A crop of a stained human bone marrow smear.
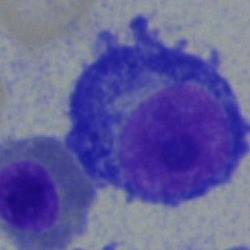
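Plasma cell in the middle of the field. Notice the small knob-like projections, mostly along its upper edge. The cytoplasm is a deep, dark blue. The nucleus lies off-centre, to the right, with a paler zone of cytoplasm beside it on the left.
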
